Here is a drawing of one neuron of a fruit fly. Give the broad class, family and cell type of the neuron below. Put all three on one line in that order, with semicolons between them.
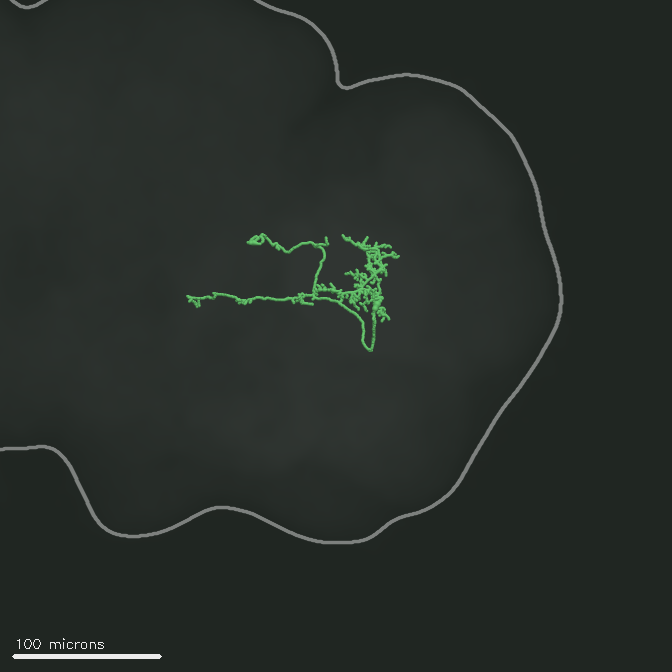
nerve-cord intrinsic neuron; hemilineage 11B; IN11B009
